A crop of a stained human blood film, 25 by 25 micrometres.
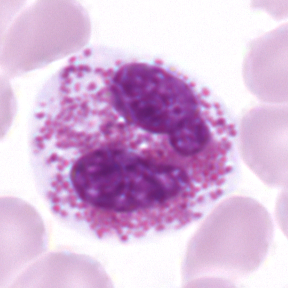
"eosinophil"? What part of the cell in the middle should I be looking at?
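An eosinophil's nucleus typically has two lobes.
This one does: one lobe sits toward the upper right, the other toward the lower left.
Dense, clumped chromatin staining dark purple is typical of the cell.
Here the chromatin is dark purple and coarsely clumped, so that lines up too.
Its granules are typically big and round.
The granules in this cell are coarse and round, which goes with that, and they're orange-red. They pack the cytoplasm and spread all around the nucleus right out to the cell edge.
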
